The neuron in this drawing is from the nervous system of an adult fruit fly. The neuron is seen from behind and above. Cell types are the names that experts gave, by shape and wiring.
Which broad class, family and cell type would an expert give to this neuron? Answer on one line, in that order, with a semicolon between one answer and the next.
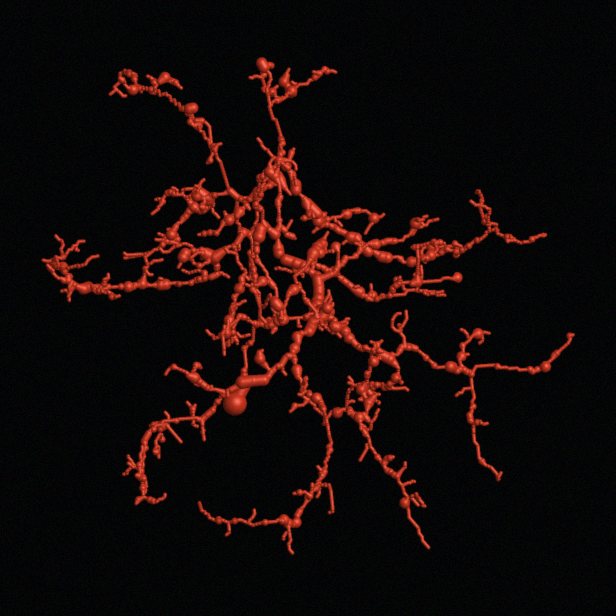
nerve-cord intrinsic neuron; hemilineage 00A; IN00A036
